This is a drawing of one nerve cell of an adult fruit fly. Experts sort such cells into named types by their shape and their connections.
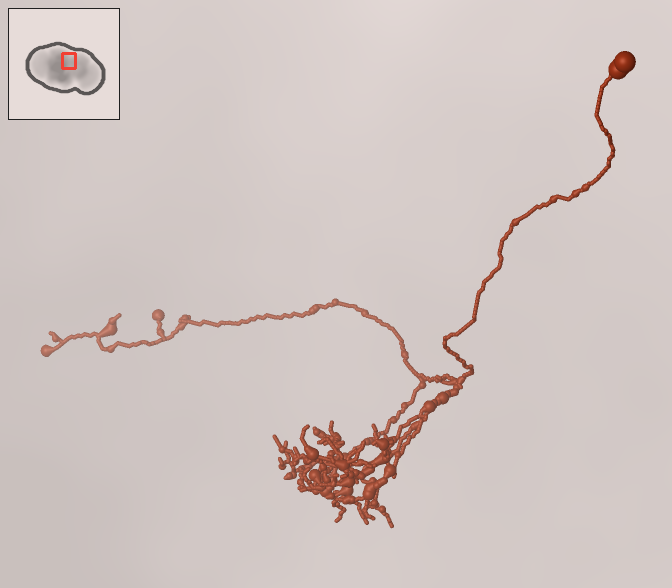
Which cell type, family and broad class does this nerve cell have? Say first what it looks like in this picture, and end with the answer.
The cell body is at the upper right of the picture. Dozens of branch ends can be seen. Its cell type is FC1D. Its family is called class CX. This is a central-brain intrinsic neuron.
